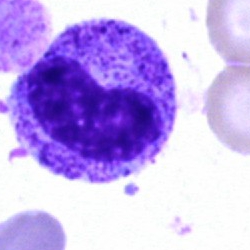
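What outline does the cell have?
Round and smooth.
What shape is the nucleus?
Kidney-shaped, with a notch on its upper side.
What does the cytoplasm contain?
Many purple granules, with pale lilac cytoplasm between them.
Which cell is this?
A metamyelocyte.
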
